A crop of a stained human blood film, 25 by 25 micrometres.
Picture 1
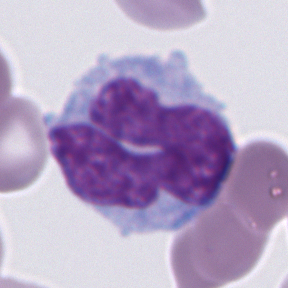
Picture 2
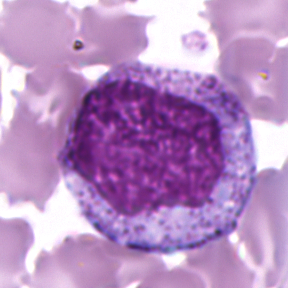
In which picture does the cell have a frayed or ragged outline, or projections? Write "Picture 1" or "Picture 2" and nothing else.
Picture 1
